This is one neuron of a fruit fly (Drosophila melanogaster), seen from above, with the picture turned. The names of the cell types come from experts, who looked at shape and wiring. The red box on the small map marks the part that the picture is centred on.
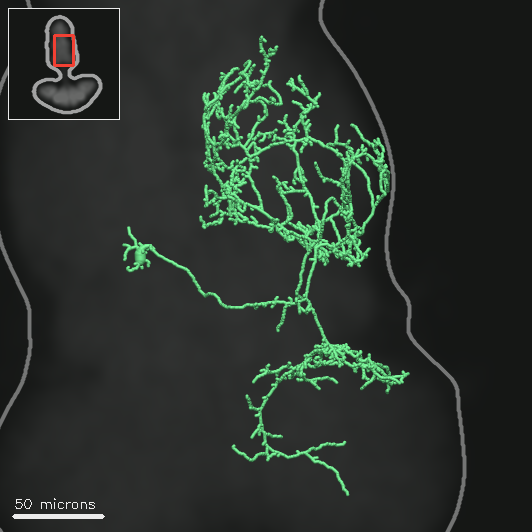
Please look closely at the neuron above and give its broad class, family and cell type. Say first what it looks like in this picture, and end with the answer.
It is in the nerve cord and does not reach the brain. The cell body can be seen on the left of the picture. The picture shows dozens of branch ends. Its broad class is nerve-cord intrinsic neuron. The family is hemilineage 10B. The cell type is IN10B014.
